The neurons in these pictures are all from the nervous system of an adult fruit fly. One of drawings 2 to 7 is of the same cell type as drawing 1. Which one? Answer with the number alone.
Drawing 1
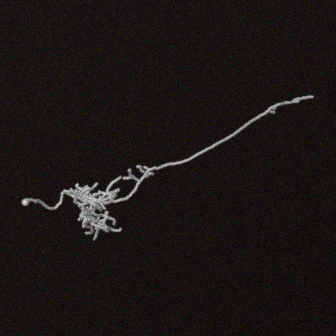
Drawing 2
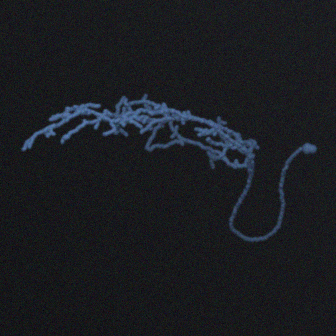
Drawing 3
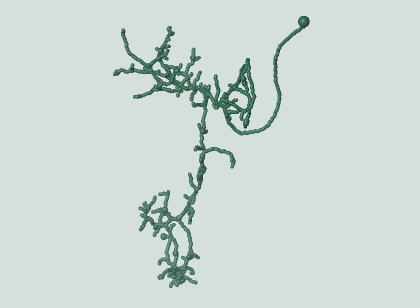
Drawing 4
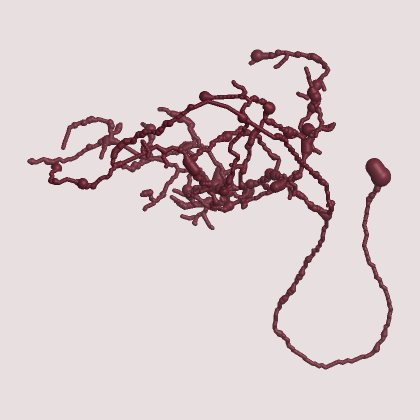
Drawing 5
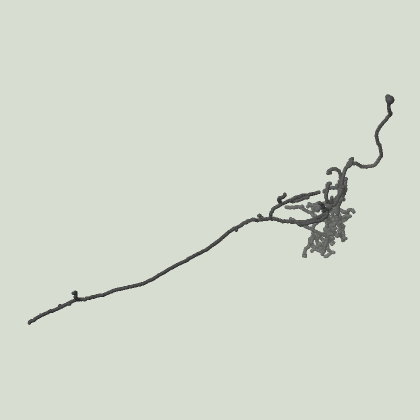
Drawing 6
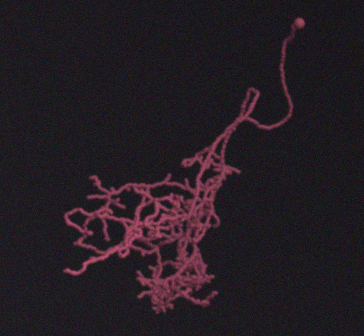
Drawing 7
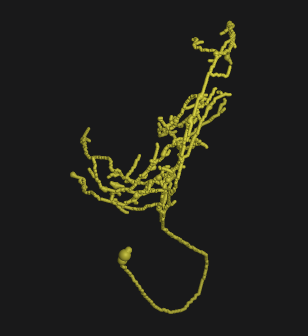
5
